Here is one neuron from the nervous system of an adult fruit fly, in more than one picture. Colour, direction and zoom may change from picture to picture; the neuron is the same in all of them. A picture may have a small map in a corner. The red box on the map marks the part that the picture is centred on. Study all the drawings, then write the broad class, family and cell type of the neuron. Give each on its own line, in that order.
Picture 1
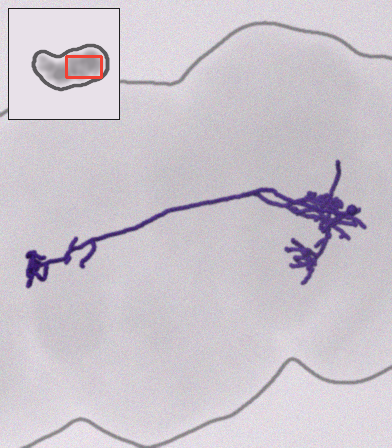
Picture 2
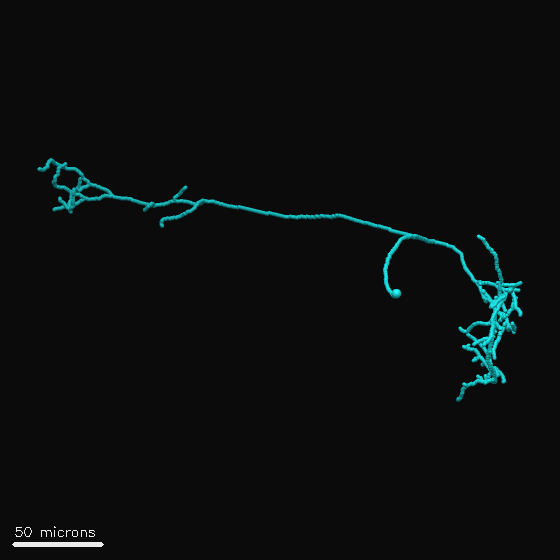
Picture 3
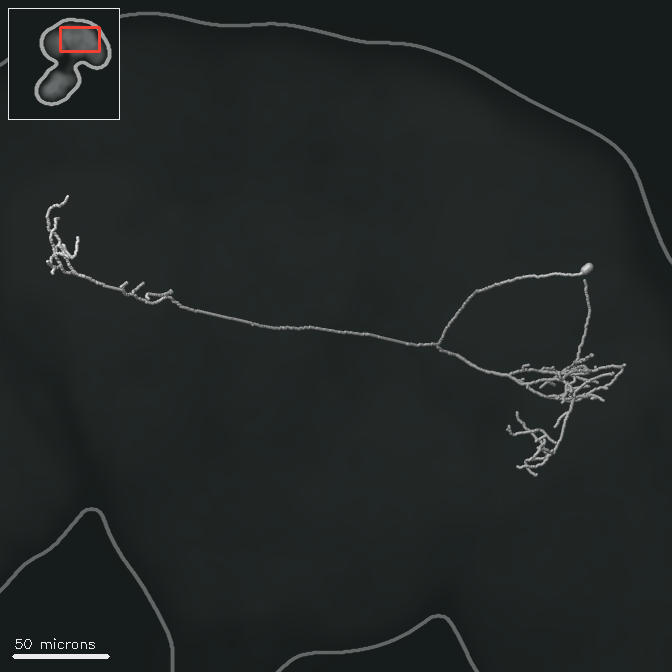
central-brain intrinsic neuron
hemilineage VLPa2
PVLP033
